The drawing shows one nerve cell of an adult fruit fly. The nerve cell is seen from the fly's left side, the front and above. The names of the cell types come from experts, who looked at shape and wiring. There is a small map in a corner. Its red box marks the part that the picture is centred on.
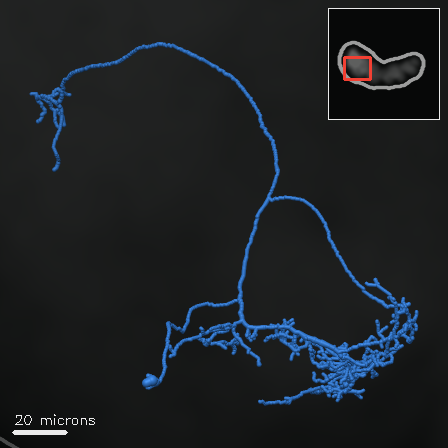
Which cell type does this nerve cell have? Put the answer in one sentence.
The cell type is CB1702.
